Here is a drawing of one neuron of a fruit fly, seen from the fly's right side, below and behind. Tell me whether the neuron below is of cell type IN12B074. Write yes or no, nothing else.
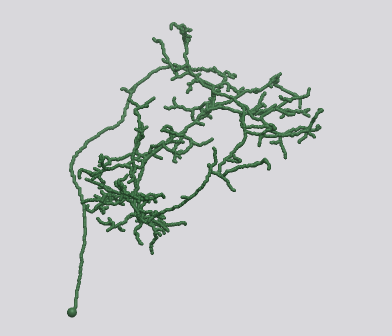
yes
